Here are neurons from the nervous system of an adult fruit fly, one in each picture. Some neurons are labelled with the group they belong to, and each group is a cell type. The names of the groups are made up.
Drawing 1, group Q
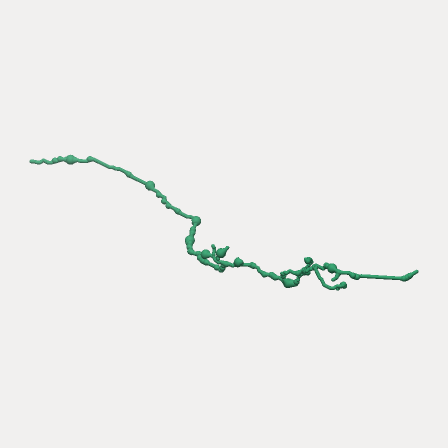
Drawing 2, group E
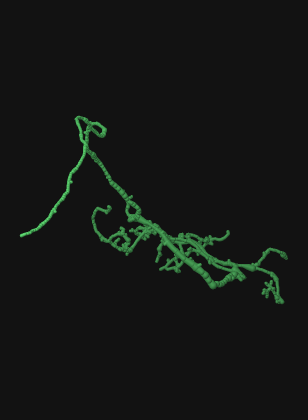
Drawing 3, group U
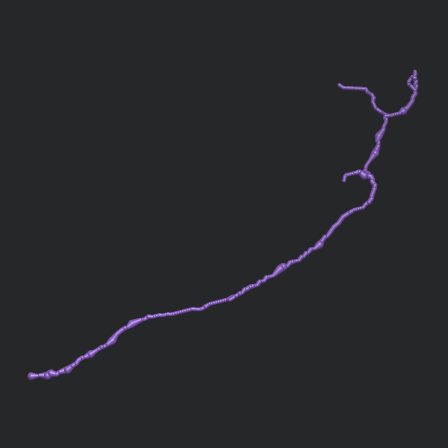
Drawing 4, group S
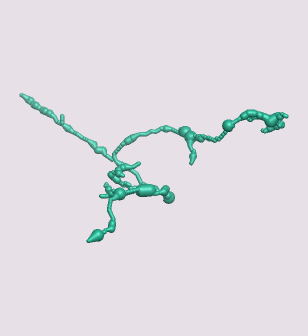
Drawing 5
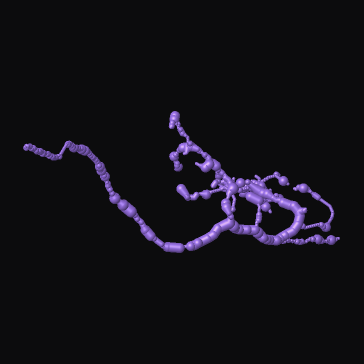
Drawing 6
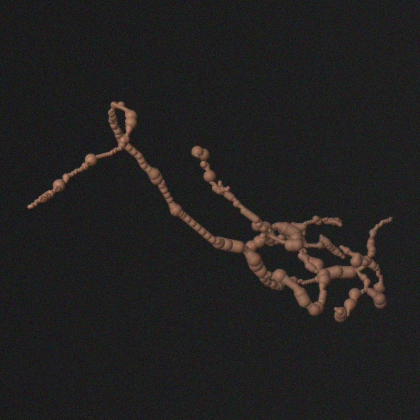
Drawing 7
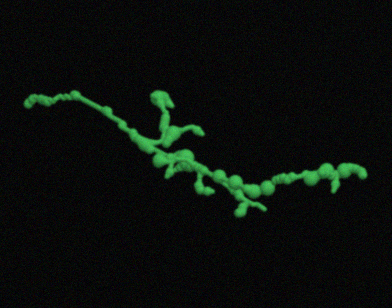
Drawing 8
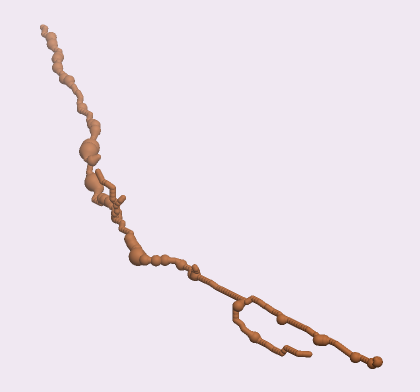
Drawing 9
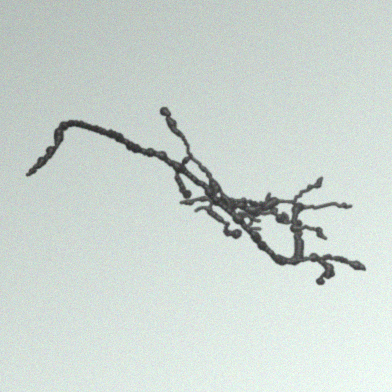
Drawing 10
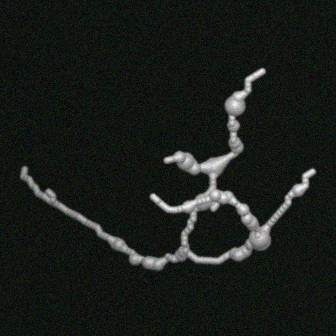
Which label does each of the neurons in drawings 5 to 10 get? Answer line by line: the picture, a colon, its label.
5: group E
6: group E
7: group Q
8: group Q
9: group E
10: group S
